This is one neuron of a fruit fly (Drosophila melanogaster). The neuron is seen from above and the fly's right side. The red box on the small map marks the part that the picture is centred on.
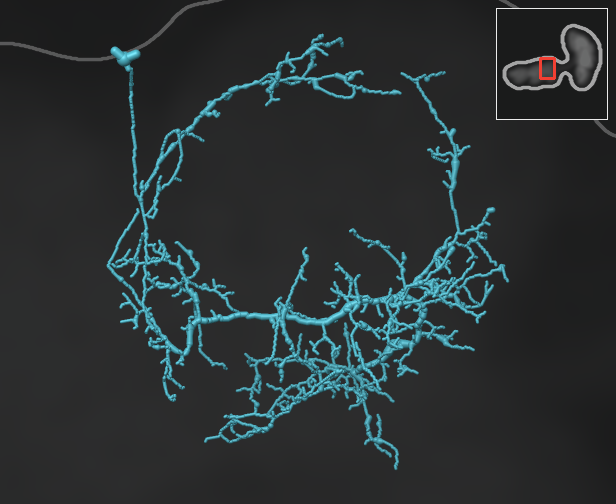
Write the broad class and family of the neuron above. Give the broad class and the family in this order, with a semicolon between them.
nerve-cord intrinsic neuron; hemilineage 11A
